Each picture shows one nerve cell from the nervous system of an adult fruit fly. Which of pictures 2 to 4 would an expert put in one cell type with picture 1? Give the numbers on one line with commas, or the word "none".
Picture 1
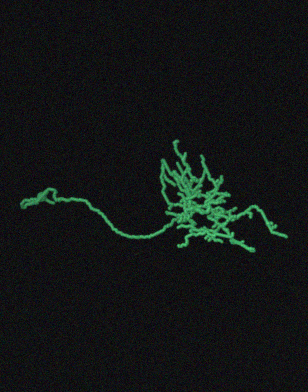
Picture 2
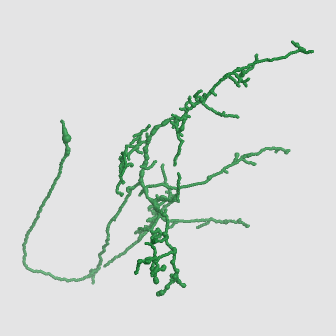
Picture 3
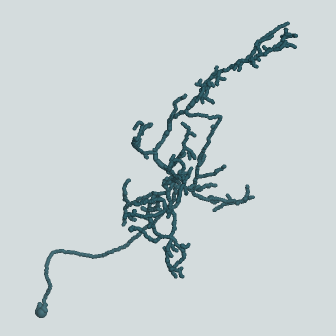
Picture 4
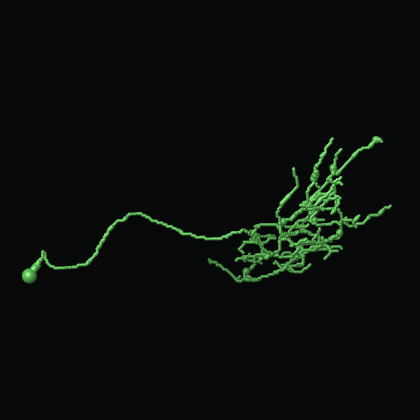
4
